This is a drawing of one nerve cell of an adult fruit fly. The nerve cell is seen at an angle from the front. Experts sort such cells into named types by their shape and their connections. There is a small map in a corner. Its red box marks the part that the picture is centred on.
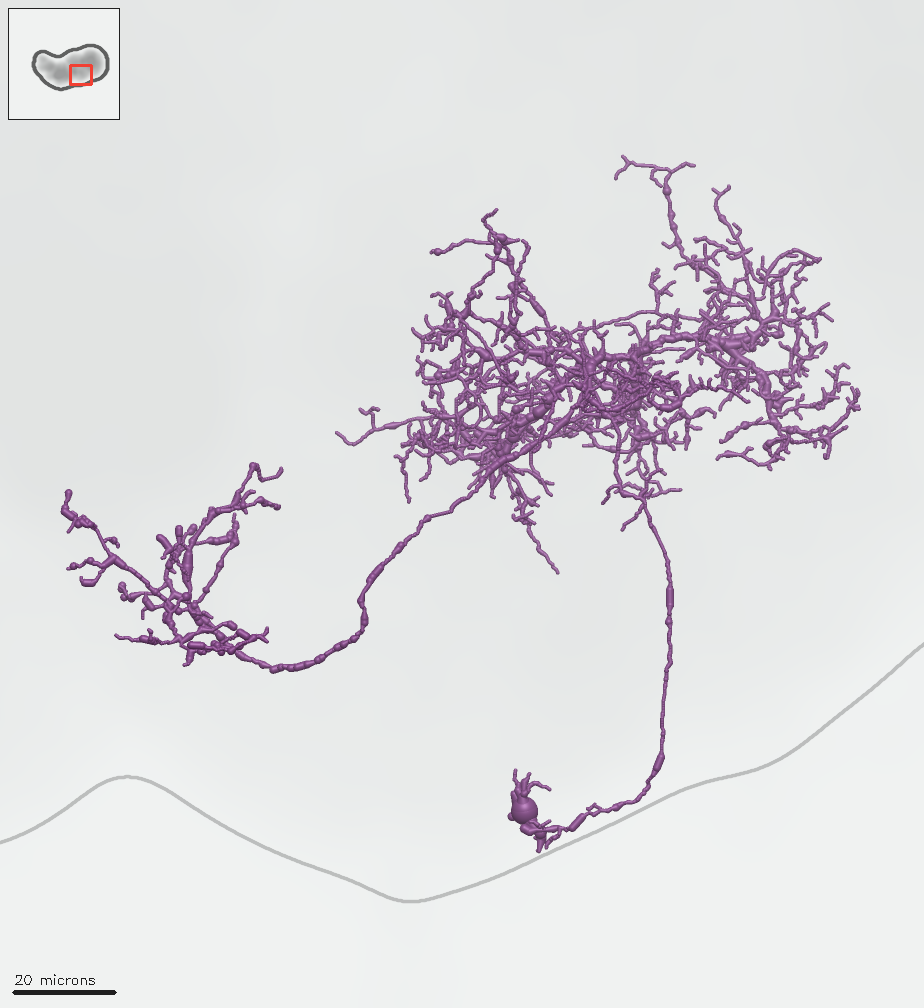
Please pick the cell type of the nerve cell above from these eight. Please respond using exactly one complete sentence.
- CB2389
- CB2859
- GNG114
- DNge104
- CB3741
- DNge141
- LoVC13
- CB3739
The cell type of this nerve cell is GNG114.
